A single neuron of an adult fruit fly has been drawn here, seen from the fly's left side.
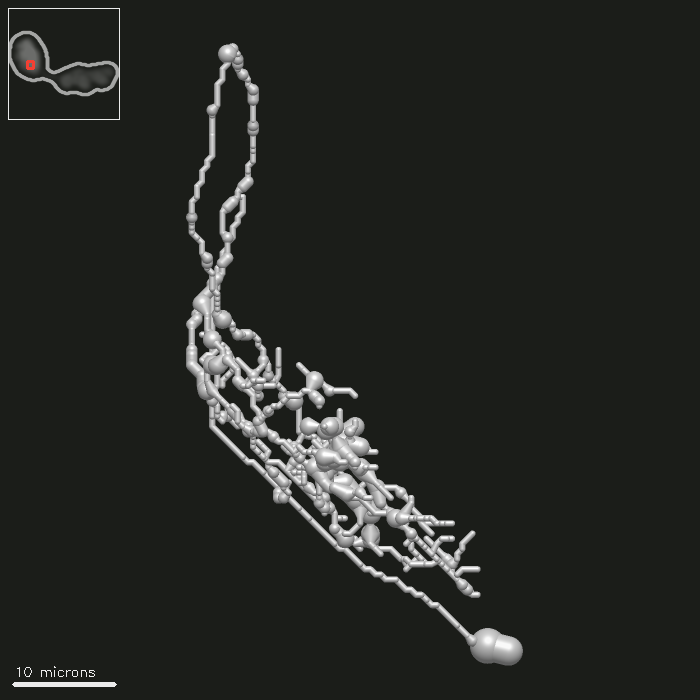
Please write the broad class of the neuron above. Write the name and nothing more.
optic-lobe intrinsic neuron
